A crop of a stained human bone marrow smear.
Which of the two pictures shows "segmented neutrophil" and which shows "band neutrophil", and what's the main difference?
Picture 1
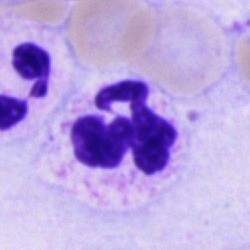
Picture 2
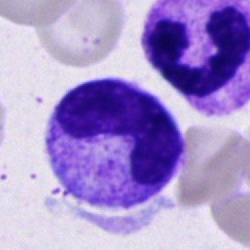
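Picture 1 shows the segmented neutrophil, and picture 2 the band neutrophil. Looking at picture 2, the nucleus is deeply indented into a curved, kidney-like shape, running along the upper and right parts of the cell with its hollow facing the lower left.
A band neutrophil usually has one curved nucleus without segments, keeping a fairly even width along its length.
The single curved nucleus in picture 2 agrees with that.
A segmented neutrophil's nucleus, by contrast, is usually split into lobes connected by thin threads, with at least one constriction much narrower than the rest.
In picture 1, the cell has a smooth, roughly round outline, with dark purple, densely condensed chromatin and plentiful pale lilac cytoplasm scattered with small pinkish-violet granules. In picture 2, the chromatin is likewise dark purple and dense, while the cytoplasm holds many fine purple granules.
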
